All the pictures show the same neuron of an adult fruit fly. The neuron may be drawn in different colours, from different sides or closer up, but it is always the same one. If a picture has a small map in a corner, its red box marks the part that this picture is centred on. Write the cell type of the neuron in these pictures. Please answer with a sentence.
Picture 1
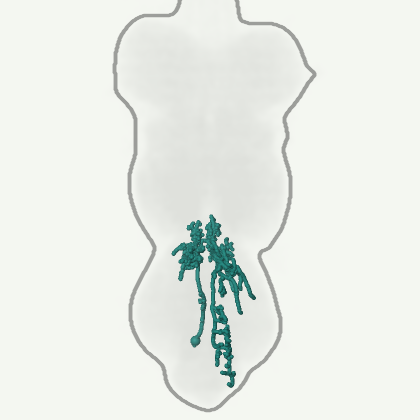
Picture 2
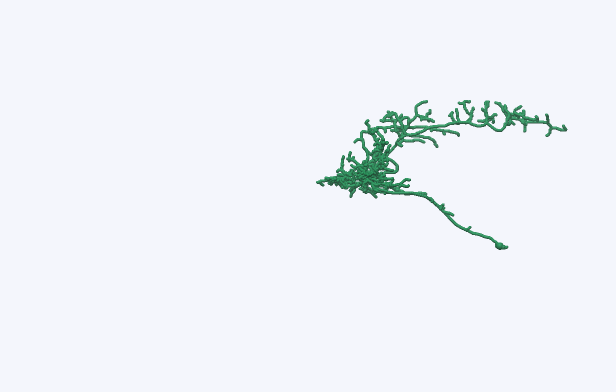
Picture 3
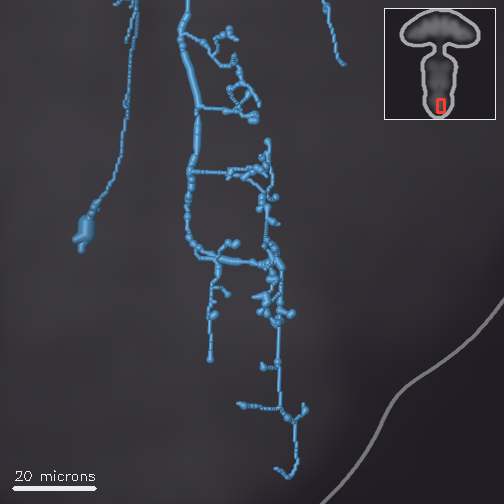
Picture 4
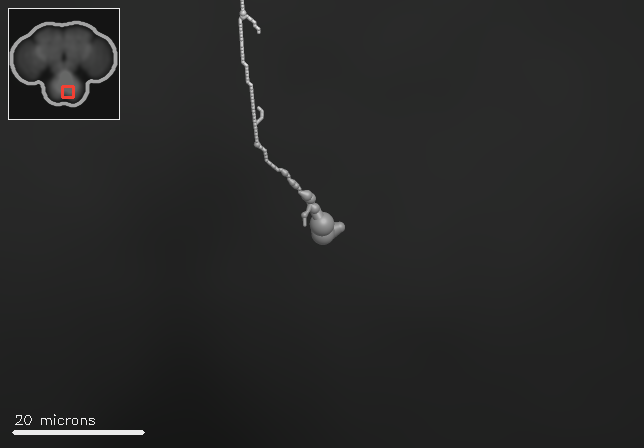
The cell type is IN05B041.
